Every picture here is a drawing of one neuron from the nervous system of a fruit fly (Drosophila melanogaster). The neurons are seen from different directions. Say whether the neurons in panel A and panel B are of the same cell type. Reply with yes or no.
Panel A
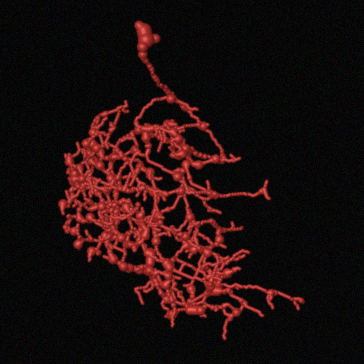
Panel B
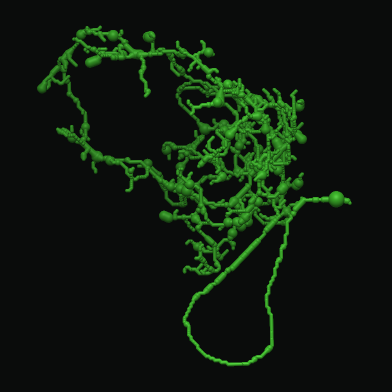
no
